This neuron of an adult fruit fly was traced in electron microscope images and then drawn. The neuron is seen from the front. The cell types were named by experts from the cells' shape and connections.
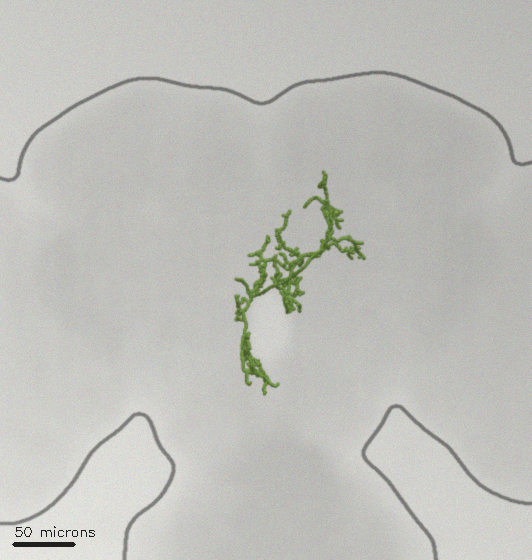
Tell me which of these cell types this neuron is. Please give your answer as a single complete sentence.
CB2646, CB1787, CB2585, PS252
The cell type that this neuron has is CB2646.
